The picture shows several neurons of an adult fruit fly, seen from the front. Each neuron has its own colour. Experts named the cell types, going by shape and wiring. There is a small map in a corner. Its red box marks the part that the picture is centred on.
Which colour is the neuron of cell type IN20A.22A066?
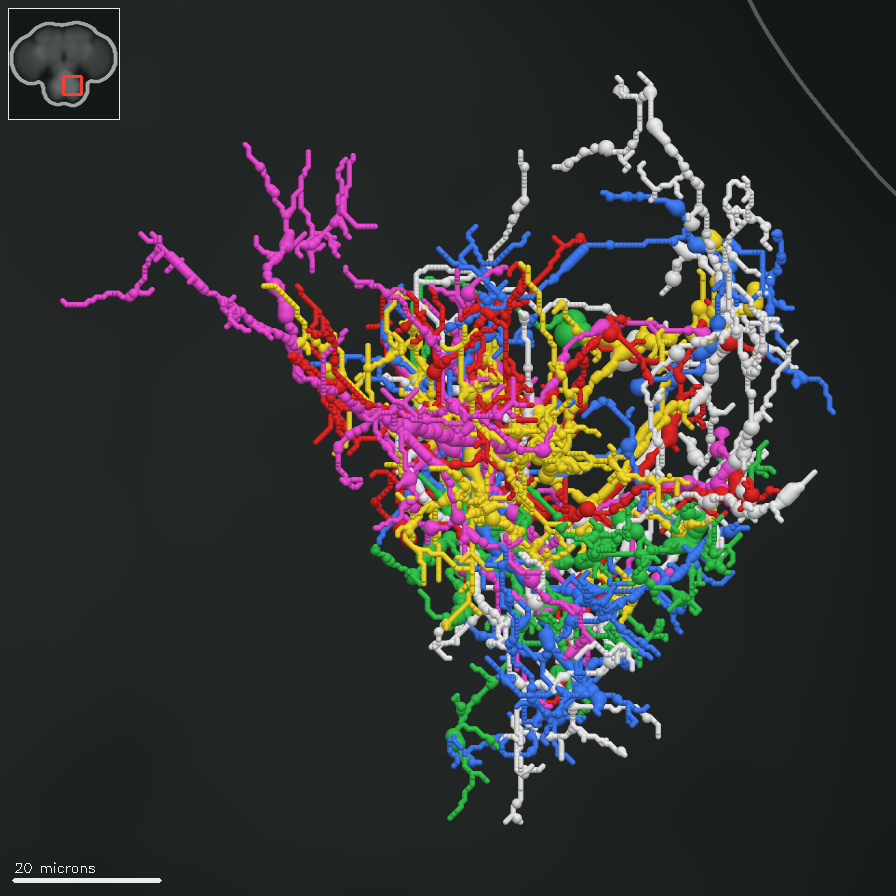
green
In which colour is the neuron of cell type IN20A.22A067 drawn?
blue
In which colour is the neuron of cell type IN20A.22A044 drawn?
yellow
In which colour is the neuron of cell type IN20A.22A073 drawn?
magenta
